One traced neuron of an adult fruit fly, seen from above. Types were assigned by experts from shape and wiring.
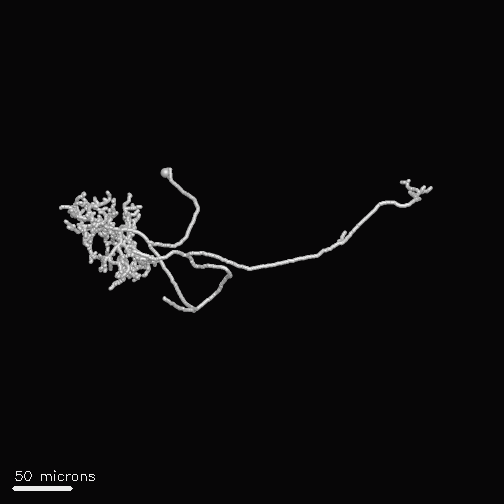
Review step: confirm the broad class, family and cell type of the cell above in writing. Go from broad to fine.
central-brain intrinsic neuron; hemilineage LALv1_ventral; AVLP452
